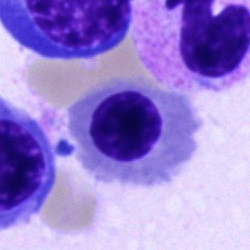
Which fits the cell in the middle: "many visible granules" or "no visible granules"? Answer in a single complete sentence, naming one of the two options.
In the cytoplasm of this cell, no granules are visible.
